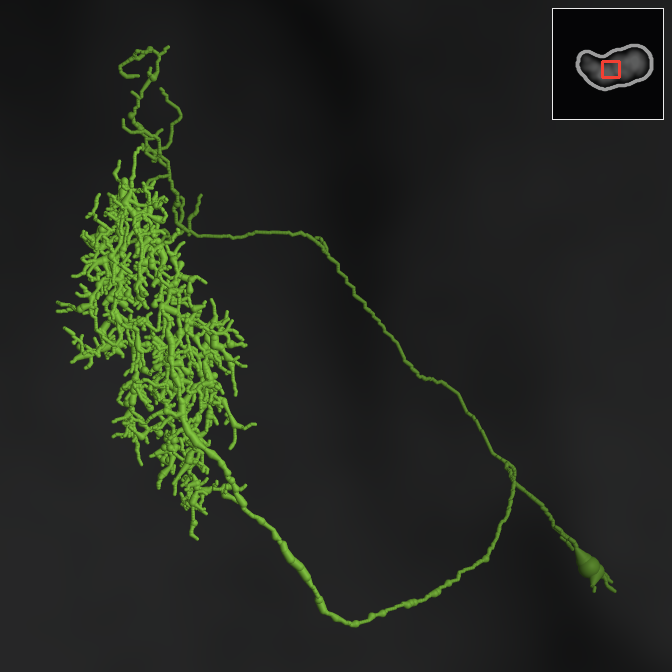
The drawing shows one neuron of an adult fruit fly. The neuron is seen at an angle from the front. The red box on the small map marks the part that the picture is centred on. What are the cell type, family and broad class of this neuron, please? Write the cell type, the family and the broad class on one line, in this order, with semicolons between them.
MeLo9; MeLo; optic-lobe intrinsic neuron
